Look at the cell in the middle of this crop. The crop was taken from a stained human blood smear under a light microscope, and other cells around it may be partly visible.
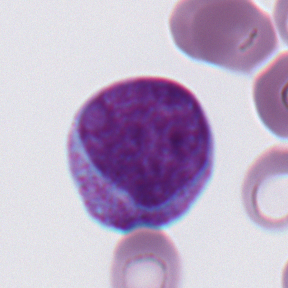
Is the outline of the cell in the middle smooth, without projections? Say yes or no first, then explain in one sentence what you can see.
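Yes. The cell is round with a smooth edge and no surface projections.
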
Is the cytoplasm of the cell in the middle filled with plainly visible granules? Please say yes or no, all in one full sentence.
Yes, granules are visible in large numbers in its cytoplasm.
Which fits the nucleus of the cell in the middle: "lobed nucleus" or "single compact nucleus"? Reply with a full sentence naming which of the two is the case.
This cell's nucleus is a single compact mass, round, oval or kidney-shaped.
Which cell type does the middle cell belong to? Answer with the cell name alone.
atypical promyelocyte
